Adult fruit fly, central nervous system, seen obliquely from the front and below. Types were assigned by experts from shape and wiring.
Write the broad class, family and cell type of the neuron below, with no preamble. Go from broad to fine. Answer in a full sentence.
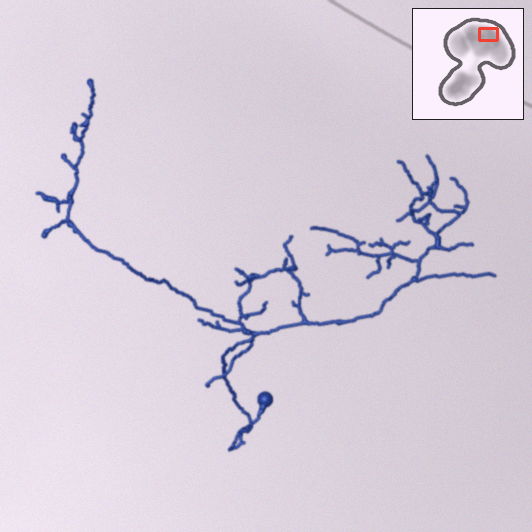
A central-brain intrinsic neuron of hemilineage CLp2, type SMP281.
